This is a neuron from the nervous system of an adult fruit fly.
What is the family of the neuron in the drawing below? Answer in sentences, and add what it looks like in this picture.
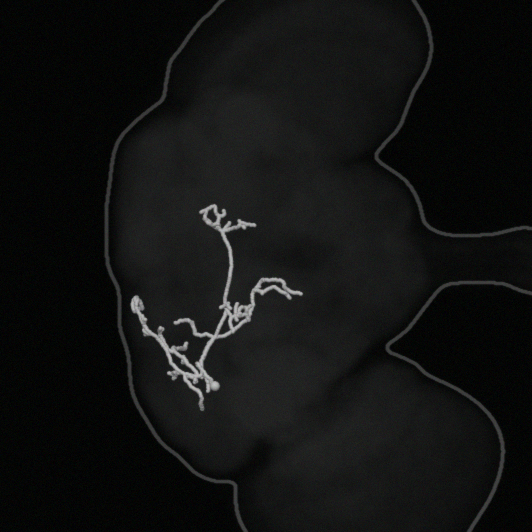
The family is hemilineage AOTUv4_dorsal. It is a central-brain intrinsic neuron. The cell body is at the bottom of the picture. As drawn here it is about as wide as it is tall.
